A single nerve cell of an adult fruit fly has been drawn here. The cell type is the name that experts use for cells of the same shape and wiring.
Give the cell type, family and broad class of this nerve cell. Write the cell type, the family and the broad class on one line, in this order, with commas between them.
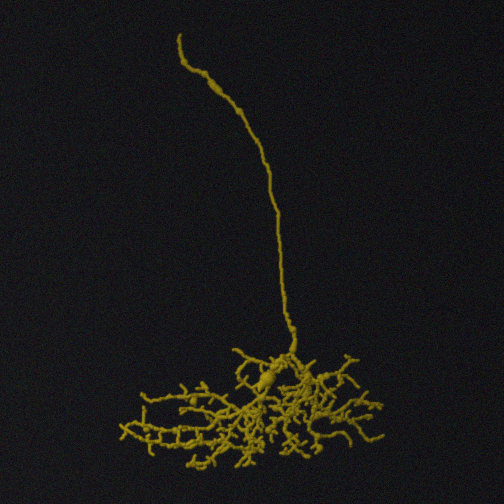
Lawf1, Lawf, optic-lobe intrinsic neuron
